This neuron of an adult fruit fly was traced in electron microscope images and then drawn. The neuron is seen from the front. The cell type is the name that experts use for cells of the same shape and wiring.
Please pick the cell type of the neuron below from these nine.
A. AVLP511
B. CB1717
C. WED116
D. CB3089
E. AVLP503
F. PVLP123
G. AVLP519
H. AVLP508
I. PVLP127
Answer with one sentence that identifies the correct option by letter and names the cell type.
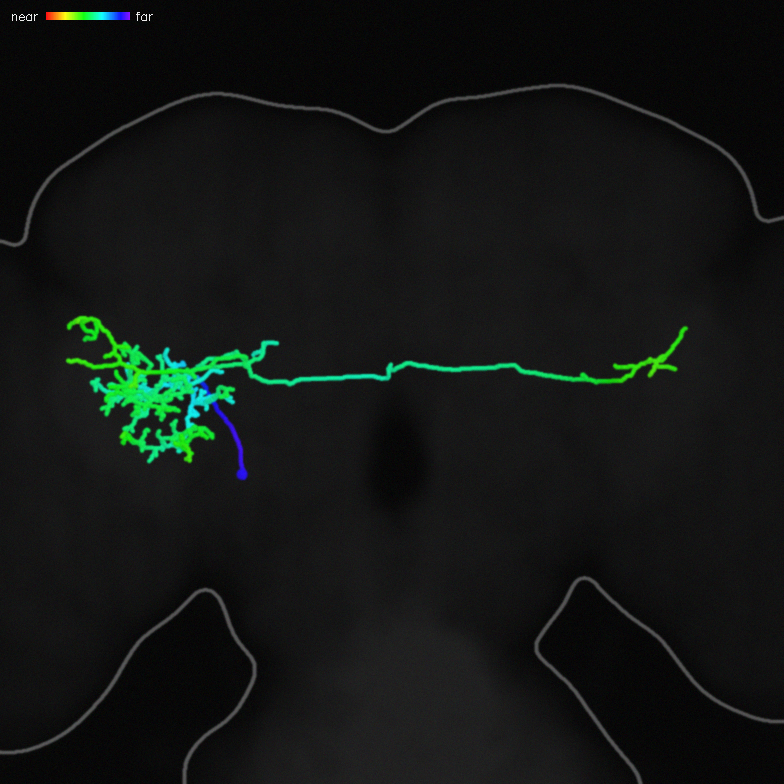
The kind of cell the neuron is, CB1717, is given in option B.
